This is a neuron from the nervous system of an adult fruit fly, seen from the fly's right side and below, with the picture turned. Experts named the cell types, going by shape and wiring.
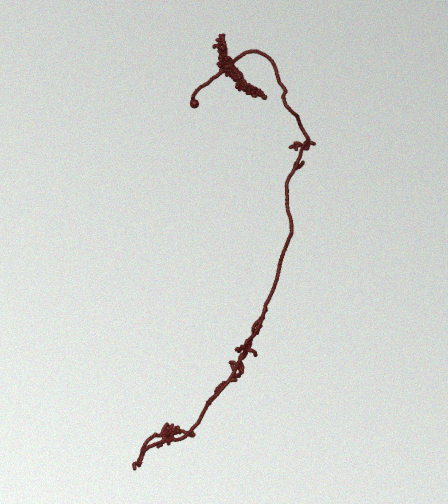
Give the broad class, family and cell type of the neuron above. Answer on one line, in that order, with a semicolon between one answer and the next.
descending neuron; hemilineage SMPpv2_dorsal; DNp60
